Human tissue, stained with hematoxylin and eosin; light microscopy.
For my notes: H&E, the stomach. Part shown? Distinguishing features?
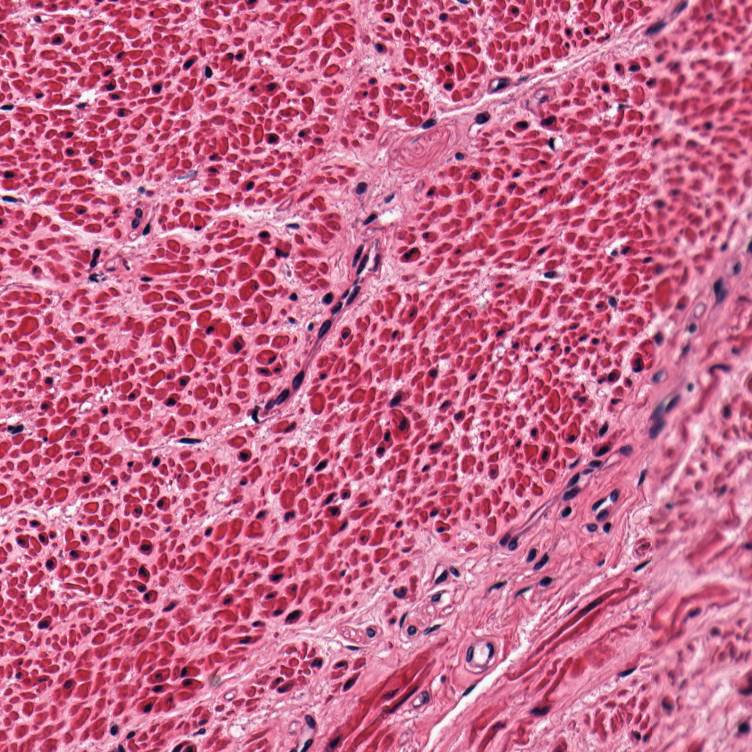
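Most of the field is smooth muscle, cut across into small round-to-polygonal eosinophilic cell profiles. The cells are grouped into bundles between thin, pale pink connective tissue septa.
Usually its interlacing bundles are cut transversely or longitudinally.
Then, at lower right, a band holds fibres cut lengthwise, running diagonally. As eosinophilic cells, not acellular collagen bundles, they differ from dense connective tissue.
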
